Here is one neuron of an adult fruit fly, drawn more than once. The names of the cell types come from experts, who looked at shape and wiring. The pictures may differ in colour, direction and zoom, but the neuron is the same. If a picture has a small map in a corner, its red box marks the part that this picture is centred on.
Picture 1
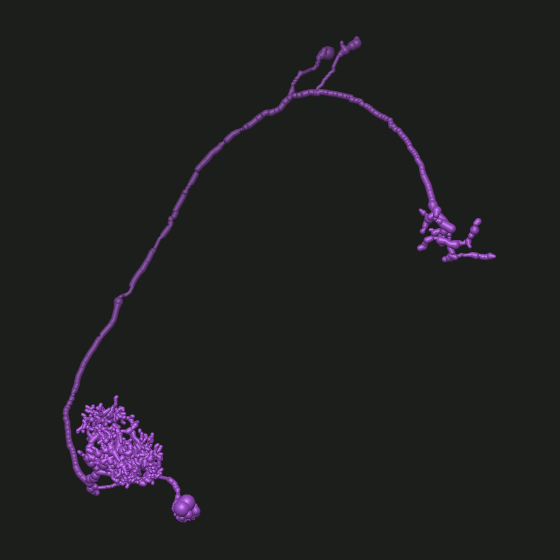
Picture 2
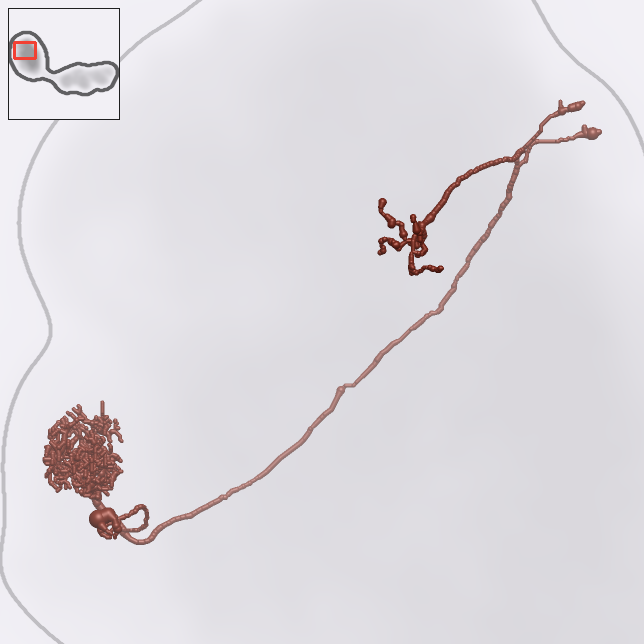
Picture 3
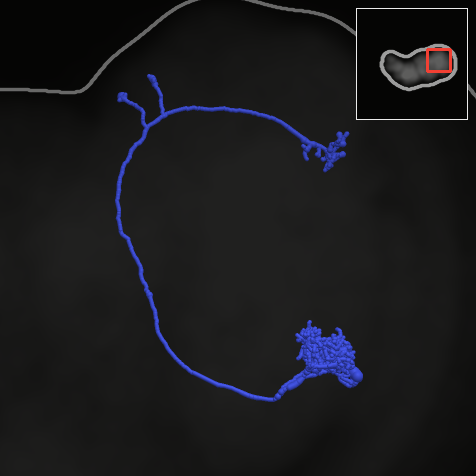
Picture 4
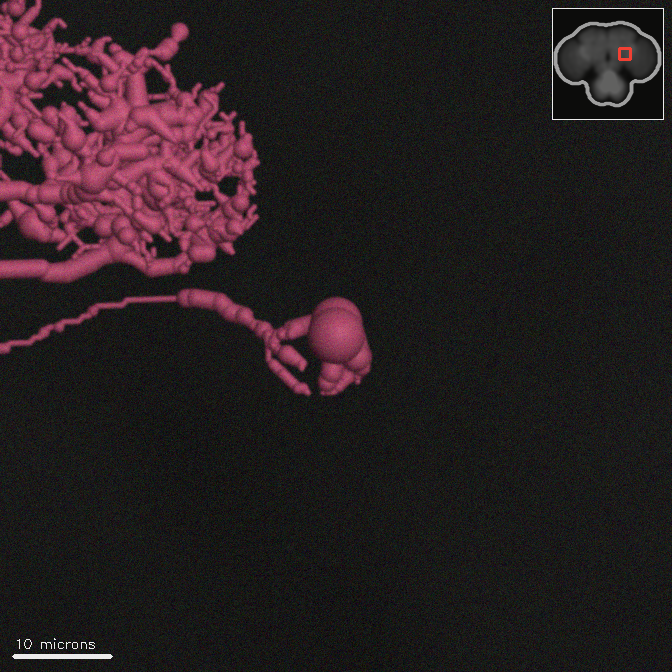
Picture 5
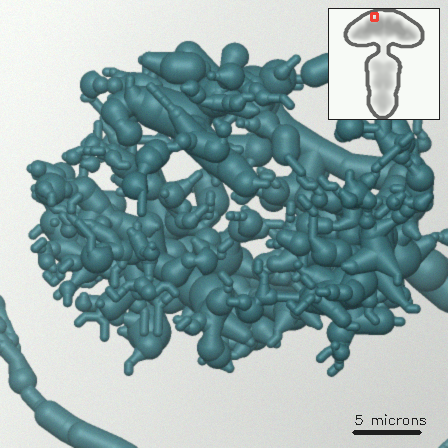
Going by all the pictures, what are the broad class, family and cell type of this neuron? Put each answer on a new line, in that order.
central-brain intrinsic neuron
hemilineage ALl1_ventral
DA1_lPN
